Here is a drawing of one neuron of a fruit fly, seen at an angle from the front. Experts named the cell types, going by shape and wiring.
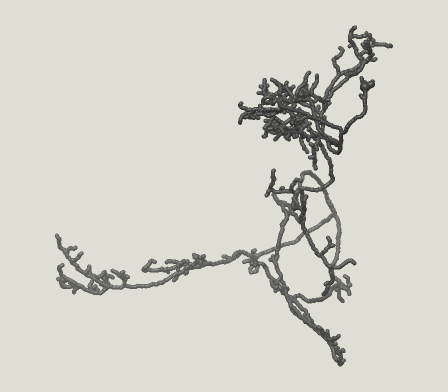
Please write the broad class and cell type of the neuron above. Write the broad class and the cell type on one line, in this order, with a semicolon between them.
central-brain intrinsic neuron; CRE010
